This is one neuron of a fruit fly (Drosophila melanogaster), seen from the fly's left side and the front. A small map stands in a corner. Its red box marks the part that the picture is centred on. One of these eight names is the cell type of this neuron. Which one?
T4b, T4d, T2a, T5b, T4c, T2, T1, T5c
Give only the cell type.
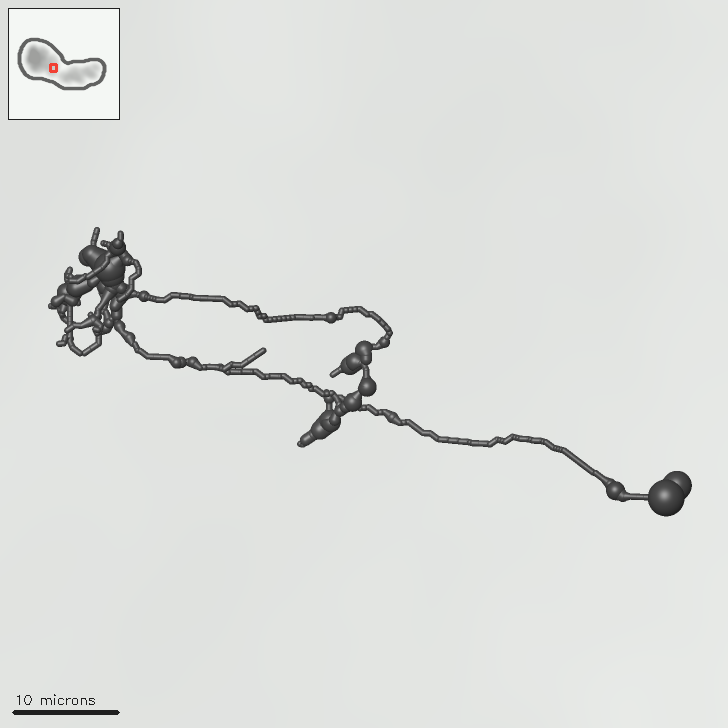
T5c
